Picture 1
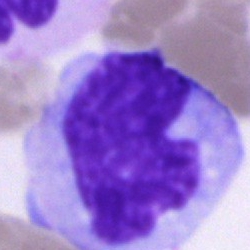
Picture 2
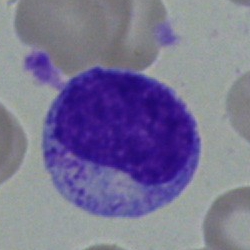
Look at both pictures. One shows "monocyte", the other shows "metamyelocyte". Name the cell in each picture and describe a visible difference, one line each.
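Picture 1: monocyte. No granules can be seen in the cytoplasm.
Picture 2: metamyelocyte. Purple granules are scattered through the cytoplasm.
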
